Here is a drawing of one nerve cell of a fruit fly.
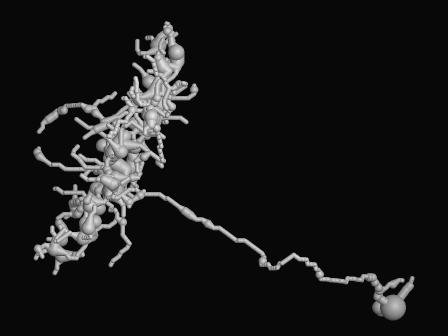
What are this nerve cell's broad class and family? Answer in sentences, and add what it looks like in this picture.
Its broad class is optic-lobe intrinsic neuron. The family is Dm. The cell body is at the lower right of the picture. Dozens of branch ends can be seen.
